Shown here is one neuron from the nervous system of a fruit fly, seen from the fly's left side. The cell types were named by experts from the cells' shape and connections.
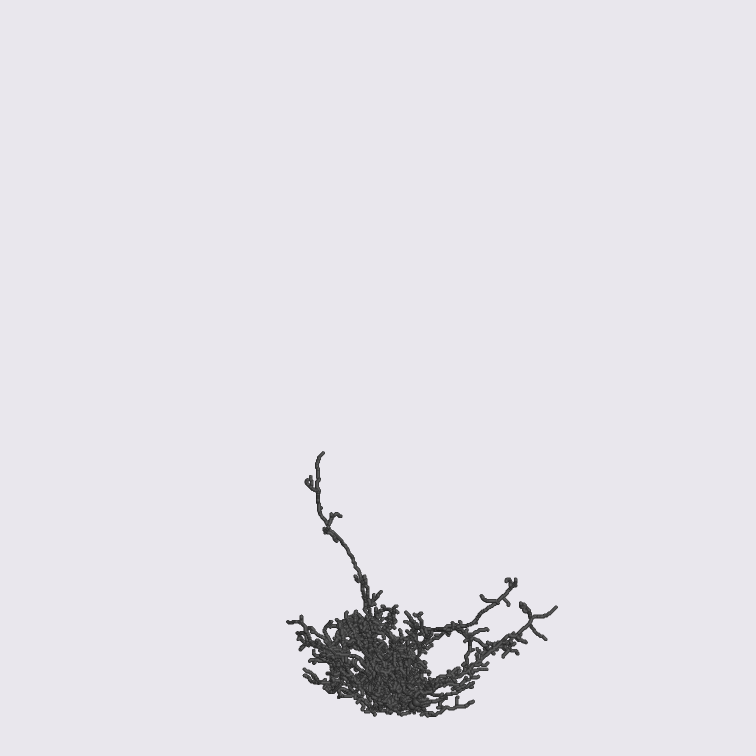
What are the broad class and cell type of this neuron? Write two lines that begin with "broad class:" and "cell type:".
broad class: central-brain intrinsic neuron
cell type: GNG511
